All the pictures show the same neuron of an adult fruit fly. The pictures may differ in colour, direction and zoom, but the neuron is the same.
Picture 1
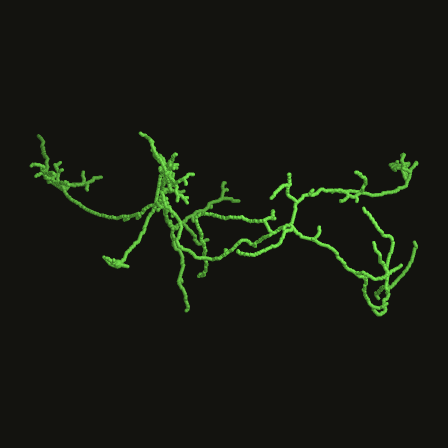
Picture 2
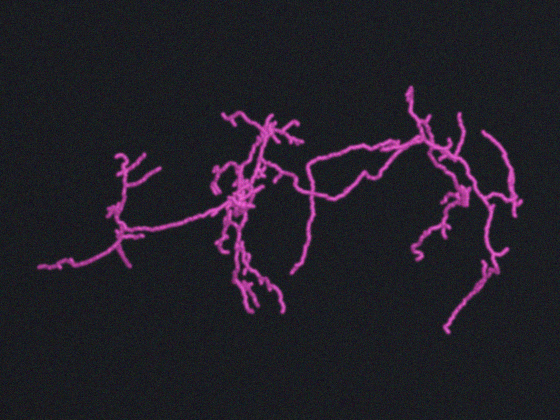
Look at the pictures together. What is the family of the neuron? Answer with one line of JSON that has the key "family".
{"family": "hemilineage 03A"}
